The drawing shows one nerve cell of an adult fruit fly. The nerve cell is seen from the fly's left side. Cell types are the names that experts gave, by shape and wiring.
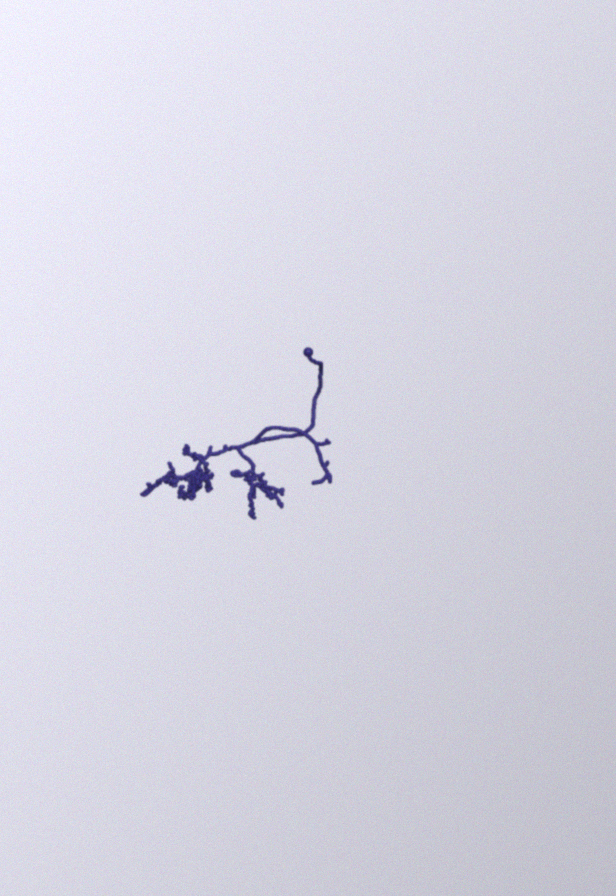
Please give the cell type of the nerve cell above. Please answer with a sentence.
The cell type is IN11A032_b.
